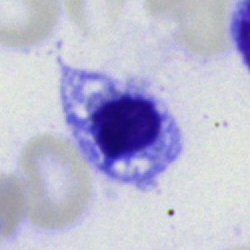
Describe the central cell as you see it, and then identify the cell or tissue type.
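The cell outline tapers to a pointed tip at the upper left. Its nucleus lies off-centre toward the right side, and the chromatin is dense and dark purple. Several clear vacuoles are present in the cytoplasm. The cell is an erythroblast.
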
